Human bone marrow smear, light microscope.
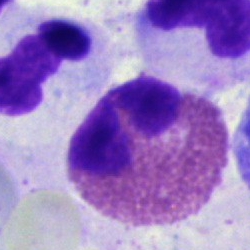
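Eosinophil at the centre of the field, its nucleus made of two lobes sitting in the upper and left parts of the cell. The chromatin is dense and stains dark purple. Abundant cytoplasm fills the lower right part of the cell.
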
